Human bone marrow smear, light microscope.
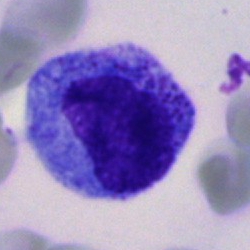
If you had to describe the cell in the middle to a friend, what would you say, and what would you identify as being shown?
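Outline roughly rounded, a few blunt corners, smooth edge. Nucleus a single unlobed mass, off-centre to the right. Paler cytoplasm on the left, against the nucleus. No clear vacuoles. Cell: promyelocyte.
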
